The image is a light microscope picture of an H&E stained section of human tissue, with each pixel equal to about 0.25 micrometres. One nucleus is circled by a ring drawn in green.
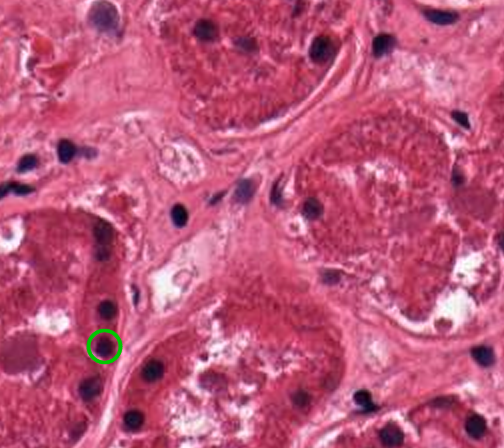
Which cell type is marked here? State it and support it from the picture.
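The marked cell is a proximal tubule cell. The nucleus is round, with a smooth, sharp edge. The nucleus is dark and evenly stained throughout. The nucleus sits toward the edge of the cell that faces the pale pink fibrous band separating this tubule from the next one. The cytoplasm is pink and finely granular, and the cell borders are not clearly visible. The cell lies in a single row of cells whose dark round nuclei line up along that fibrous band, forming the wall of a tubule.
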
